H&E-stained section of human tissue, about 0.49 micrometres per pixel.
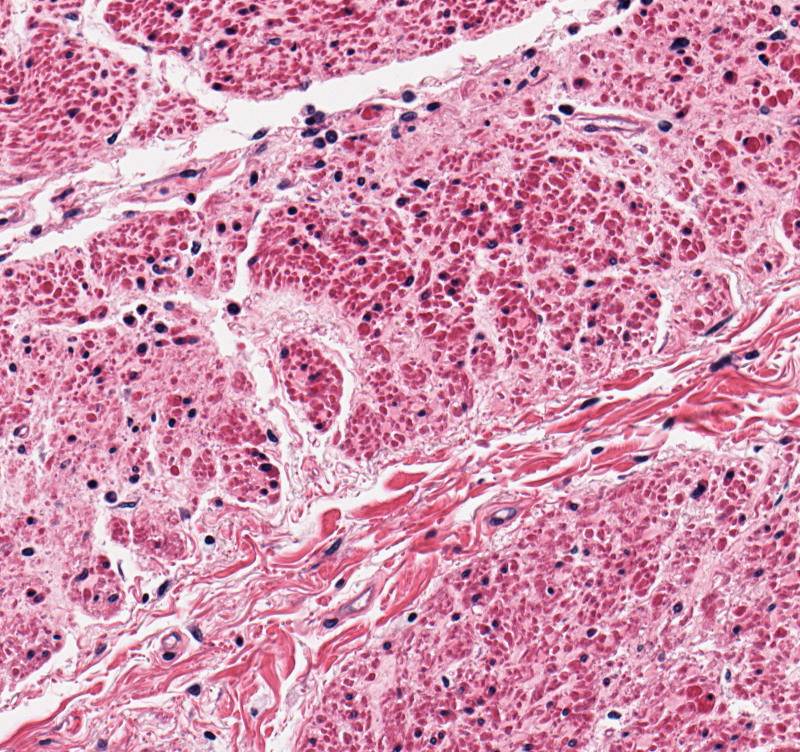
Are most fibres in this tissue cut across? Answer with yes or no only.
Yes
